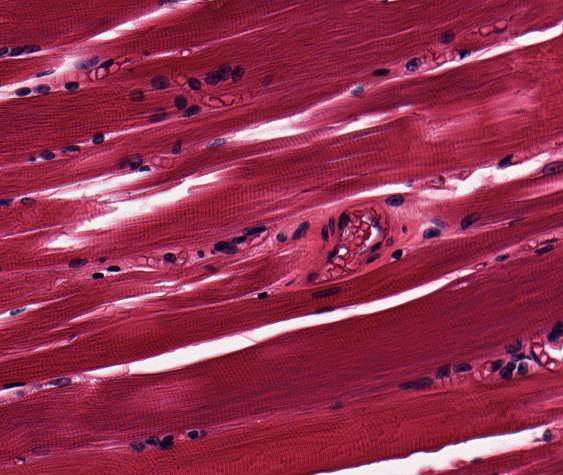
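Skeletal muscle: long parallel fibres cross the whole field diagonally from lower left to upper right. Fine transverse cross-striations are visible along the length of the fibres. The nuclei are flattened and sit at the edges of the fibres, not in their centres. The cytoplasm stains a deep eosinophilic red.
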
